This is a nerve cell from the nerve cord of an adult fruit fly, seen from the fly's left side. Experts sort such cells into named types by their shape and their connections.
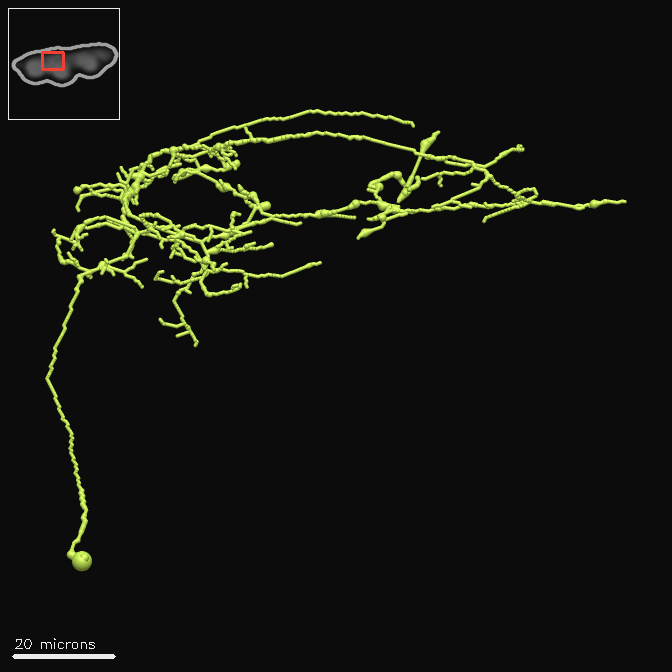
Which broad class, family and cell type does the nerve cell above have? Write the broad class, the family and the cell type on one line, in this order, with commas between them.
nerve-cord intrinsic neuron, hemilineage 03B, IN03B085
